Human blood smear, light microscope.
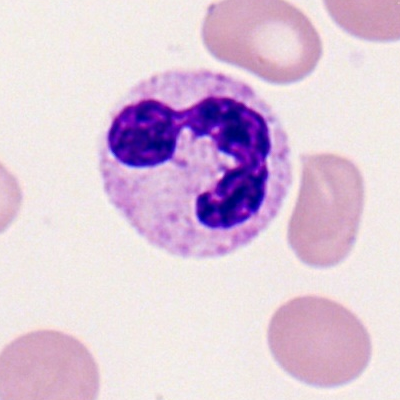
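Segmented neutrophil: note how the nucleus curves round, open toward the lower left, with dark purple, coarsely clumped chromatin. There's plenty of pale pink-lilac cytoplasm, holding fine, faint lilac granules.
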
